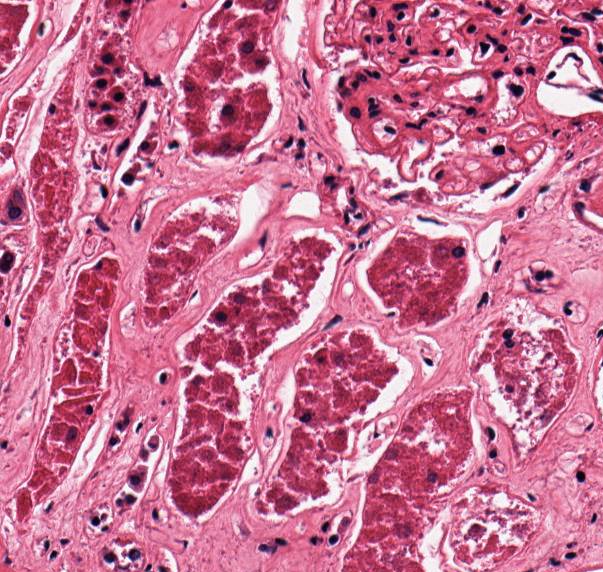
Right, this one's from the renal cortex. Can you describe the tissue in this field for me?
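On arrangement, solid nests and cords of cells make up most of the field, separated by bands of pale pink stroma. On lumens, the nests have none. On cytoplasm, the cells have abundant, deeply eosinophilic, granular cytoplasm, though one lower-right nest is paler and more vacuolated.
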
